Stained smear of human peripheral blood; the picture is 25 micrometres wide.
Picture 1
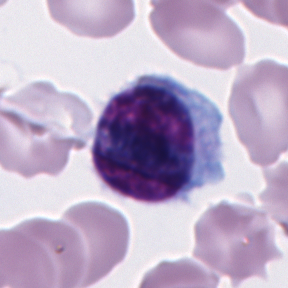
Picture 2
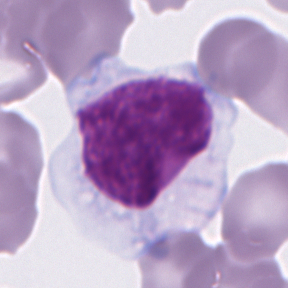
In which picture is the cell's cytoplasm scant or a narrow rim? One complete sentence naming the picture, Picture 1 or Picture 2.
In picture 1, the nucleus fills most of the cell.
